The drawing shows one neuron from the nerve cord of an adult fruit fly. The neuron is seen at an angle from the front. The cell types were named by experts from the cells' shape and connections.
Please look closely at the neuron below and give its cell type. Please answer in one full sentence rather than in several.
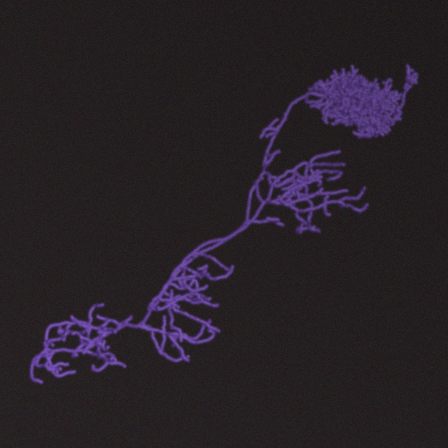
The type assigned to this neuron is INXXX025.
